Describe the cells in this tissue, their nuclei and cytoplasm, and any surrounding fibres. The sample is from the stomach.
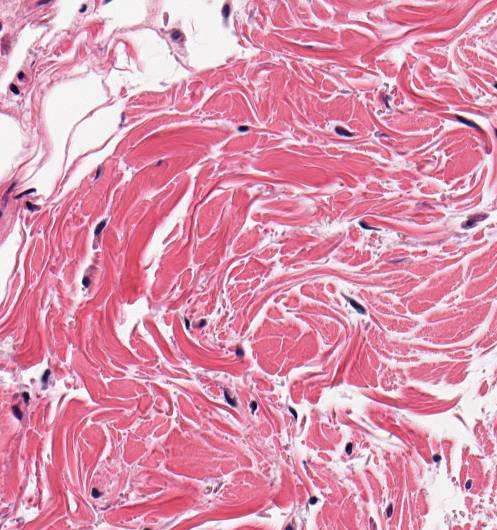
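Bright pink fibre bundles fill nearly the whole field, interlacing in many directions. Many cross-cut bundles form angular pink blocks, mainly centre and right; others run wavy lengthwise. Nuclei are sparse, small, dark purple, mostly elongated or spindle-shaped. Upper left: looser, thin wavy strands between white spaces.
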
